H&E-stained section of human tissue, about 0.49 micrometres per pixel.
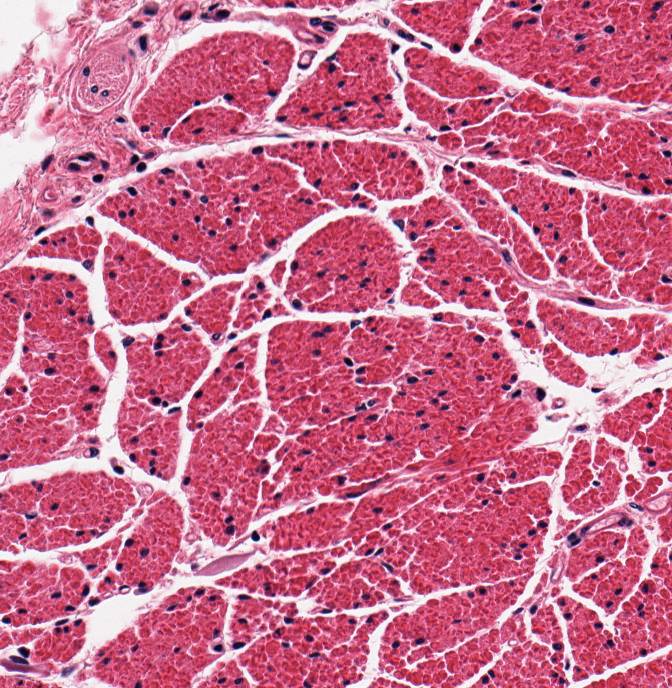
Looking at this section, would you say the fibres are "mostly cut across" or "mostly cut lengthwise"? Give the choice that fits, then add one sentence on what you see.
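Mostly cut across. The muscle cells are cut across, showing as small crowded polygonal pink profiles.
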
